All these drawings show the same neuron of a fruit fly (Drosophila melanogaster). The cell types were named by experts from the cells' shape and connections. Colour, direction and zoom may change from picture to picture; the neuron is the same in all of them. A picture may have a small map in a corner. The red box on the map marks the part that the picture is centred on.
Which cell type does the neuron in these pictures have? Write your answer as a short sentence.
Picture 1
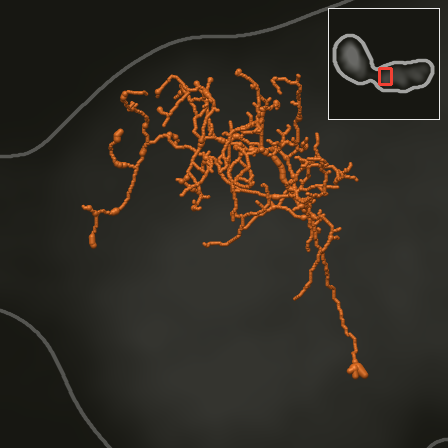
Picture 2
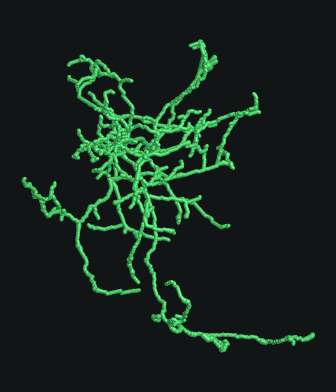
The cell type is IN04B081.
